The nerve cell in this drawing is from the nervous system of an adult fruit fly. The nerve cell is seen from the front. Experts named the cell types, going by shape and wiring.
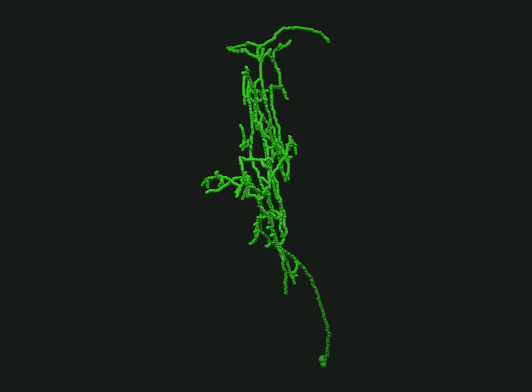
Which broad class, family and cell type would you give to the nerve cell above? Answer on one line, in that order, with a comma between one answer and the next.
nerve-cord intrinsic neuron, hemilineage 05B, IN05B091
